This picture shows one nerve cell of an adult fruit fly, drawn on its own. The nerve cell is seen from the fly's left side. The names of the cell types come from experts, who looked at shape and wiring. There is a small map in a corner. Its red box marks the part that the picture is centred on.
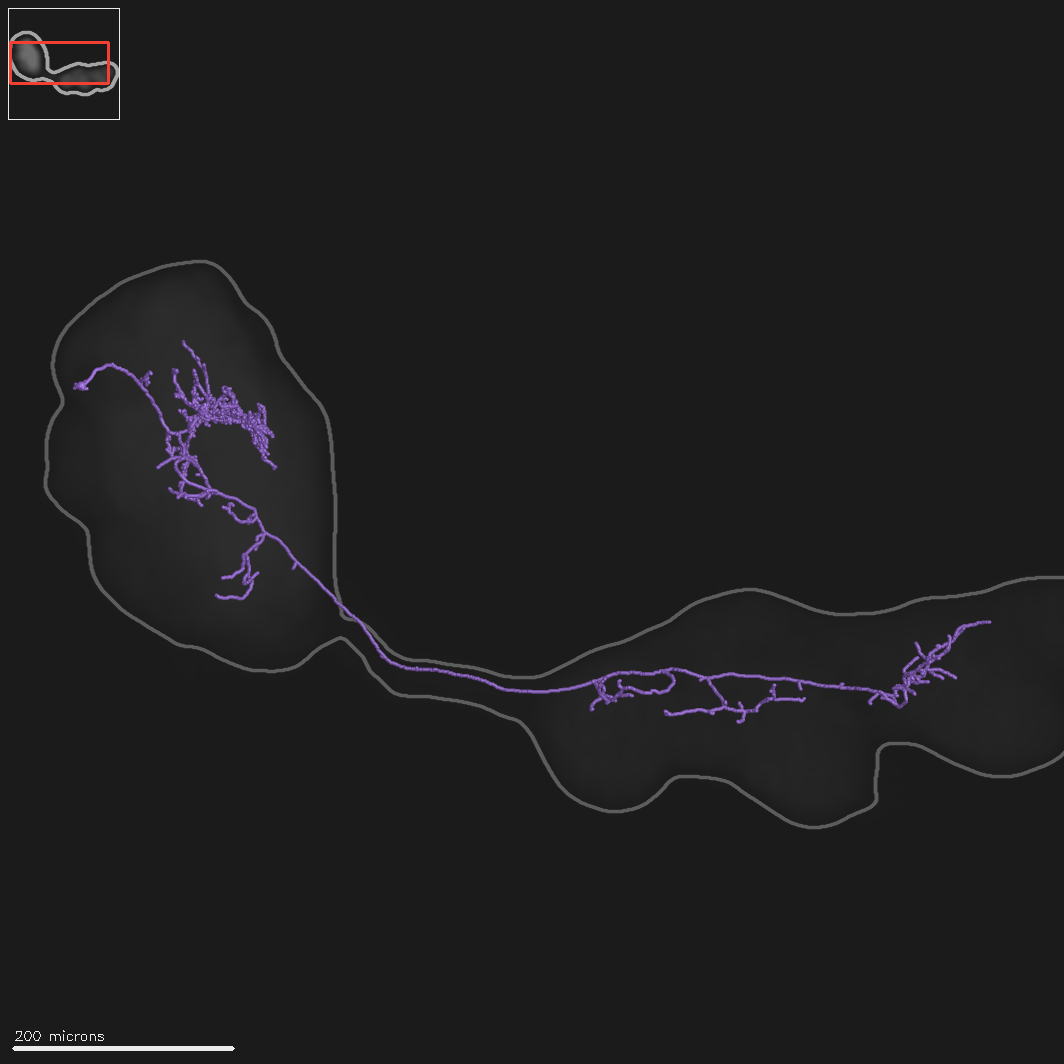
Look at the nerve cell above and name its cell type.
DNae008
